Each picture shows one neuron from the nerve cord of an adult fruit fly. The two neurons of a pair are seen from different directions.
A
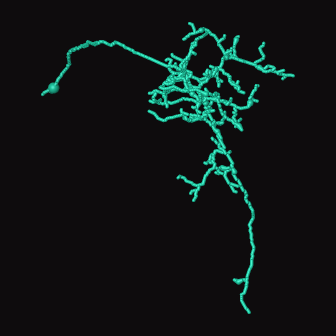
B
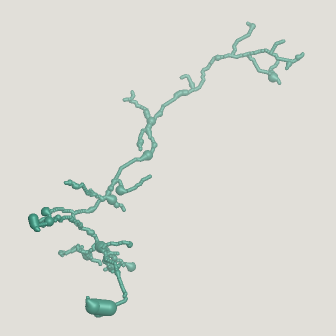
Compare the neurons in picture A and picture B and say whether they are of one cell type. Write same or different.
different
